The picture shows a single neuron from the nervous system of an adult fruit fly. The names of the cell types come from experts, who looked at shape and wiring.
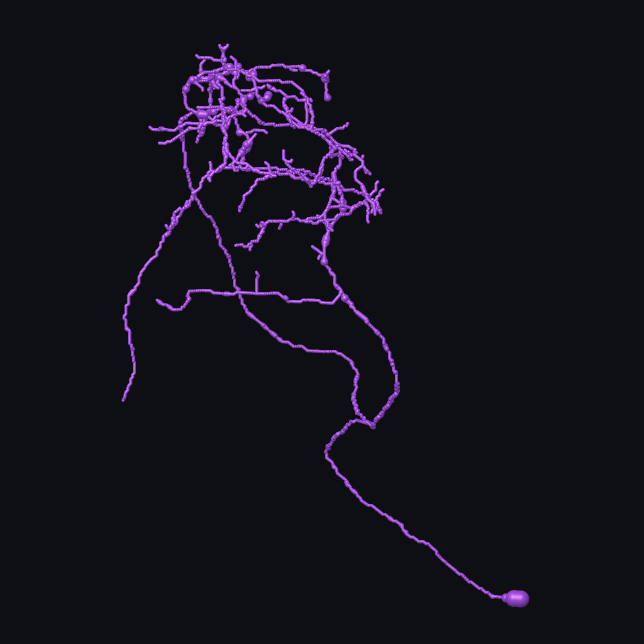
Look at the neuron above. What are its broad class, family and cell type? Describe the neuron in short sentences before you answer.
The cell body is at the lower right of the picture. Dozens of branch ends can be seen. This is a central-brain intrinsic neuron. The family is hemilineage CREl1. The cell type is SLP240_b.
